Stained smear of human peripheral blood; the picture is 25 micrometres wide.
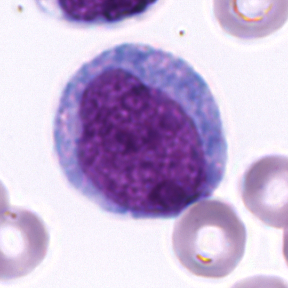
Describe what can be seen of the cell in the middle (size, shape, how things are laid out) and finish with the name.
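Measuring about 15 micrometres across, the cell has a smooth, rounded outline. Its nucleus is oval, fills about 60% of the cell's area and sits toward the lower part, leaving a wider rim of cytoplasm above it. The chromatin is dark purple with a finely stippled, net-like pattern, darker and denser at the lower right of the nucleus. The cell is a promyelocyte.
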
